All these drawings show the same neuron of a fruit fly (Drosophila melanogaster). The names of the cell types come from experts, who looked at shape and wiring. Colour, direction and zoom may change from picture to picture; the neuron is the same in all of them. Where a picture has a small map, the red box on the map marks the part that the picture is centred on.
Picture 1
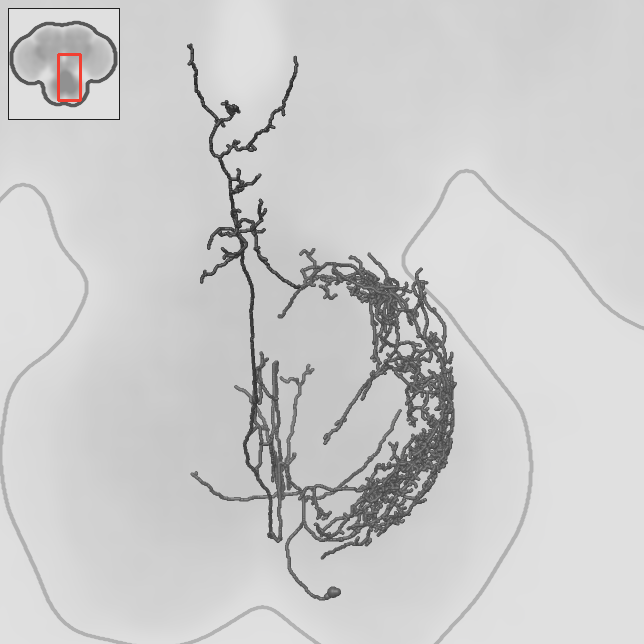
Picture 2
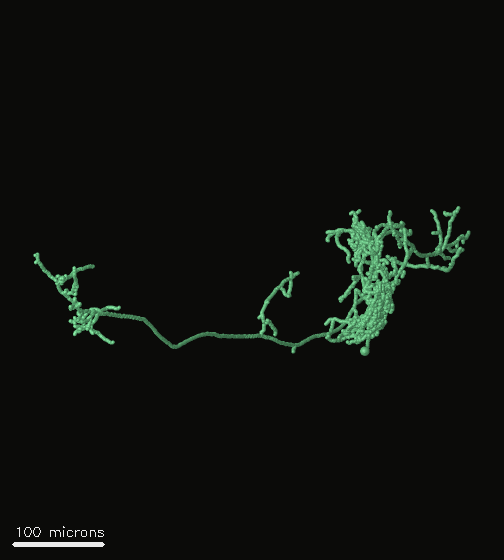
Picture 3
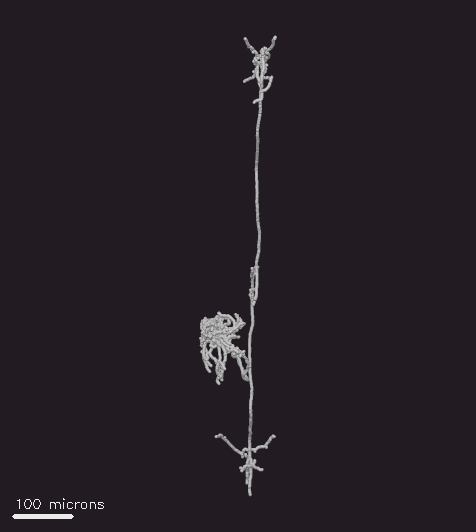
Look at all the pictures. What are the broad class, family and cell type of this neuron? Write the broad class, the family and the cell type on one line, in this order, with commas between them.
ascending neuron, hemilineage 05B, AN05B096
